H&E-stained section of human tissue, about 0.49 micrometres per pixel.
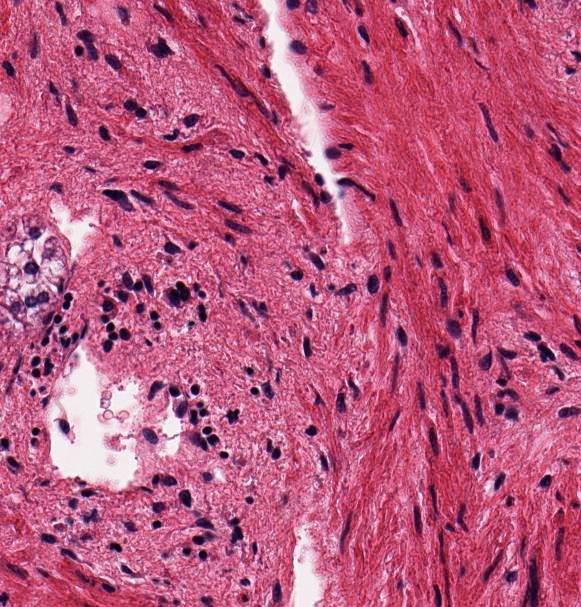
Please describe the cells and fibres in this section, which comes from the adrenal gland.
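You'll see the muscle nuclei are elongated and cigar-shaped, running parallel to the fibres. Down in the lower left quarter there's a cluster of small round dark nuclei around an irregular empty space. At the left edge, just above mid-height, a small group of cells has pale, bubbly cytoplasm. And no fat cells anywhere in the field.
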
